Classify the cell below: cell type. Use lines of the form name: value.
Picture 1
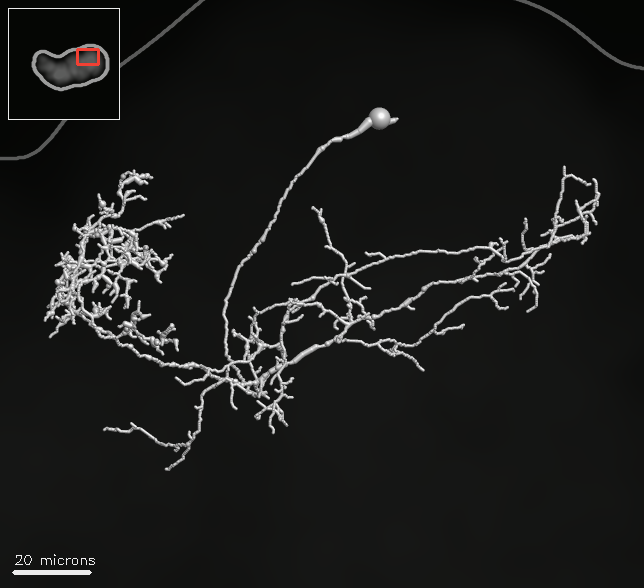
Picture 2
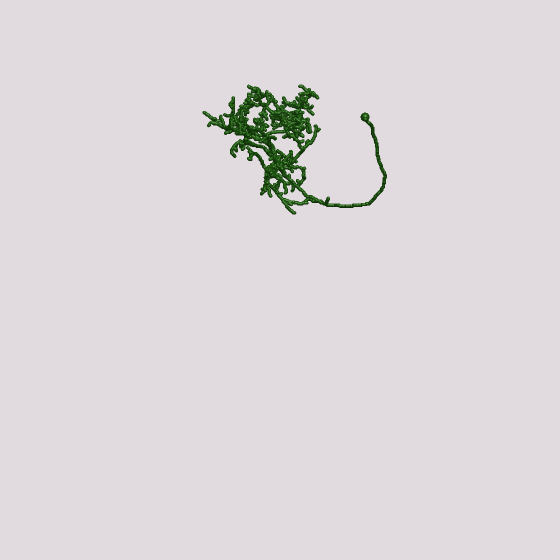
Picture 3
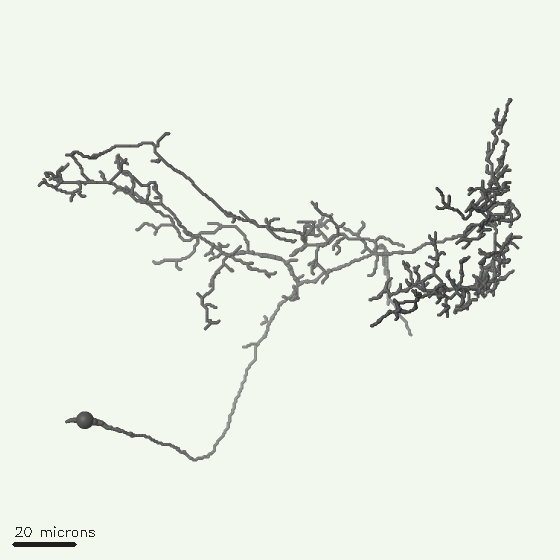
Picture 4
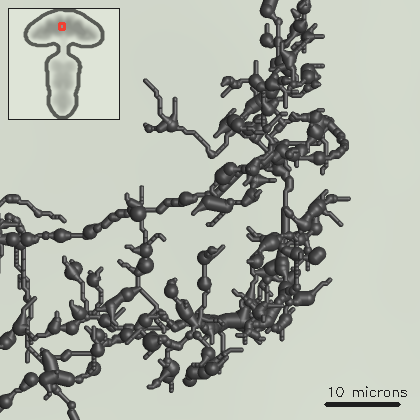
cell type: SMP271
